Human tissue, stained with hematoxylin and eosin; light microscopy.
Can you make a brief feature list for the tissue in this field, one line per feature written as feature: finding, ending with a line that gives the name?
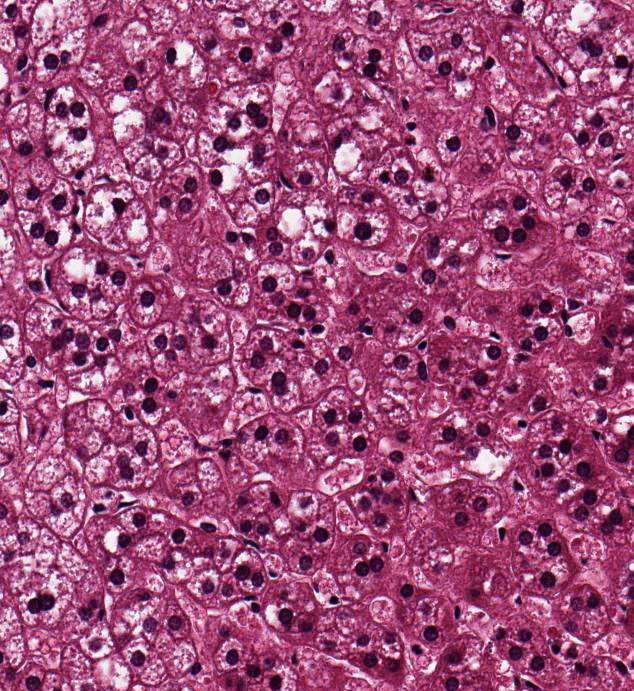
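Cytoplasm: plenty of it, pale pink, finely granular to bubbly
Vacuoles: small clear white ones, scattered through many cells
Nuclei: round, darkly stained
Between nests: thin channels lined by flat, elongated nuclei
Broad fibrous stroma: none
Tissue: adrenal gland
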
